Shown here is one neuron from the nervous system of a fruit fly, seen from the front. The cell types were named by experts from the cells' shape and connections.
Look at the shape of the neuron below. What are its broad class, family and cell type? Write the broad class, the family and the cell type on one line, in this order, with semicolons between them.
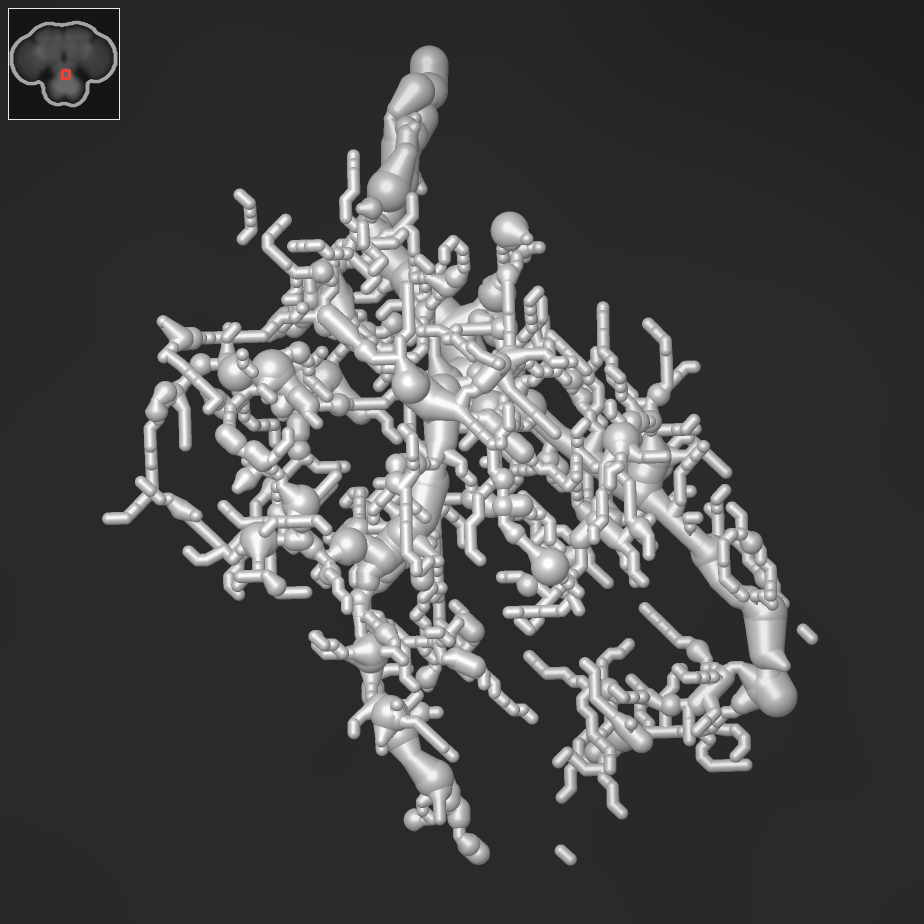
motor neuron of the nerve cord; MNad; MNad57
